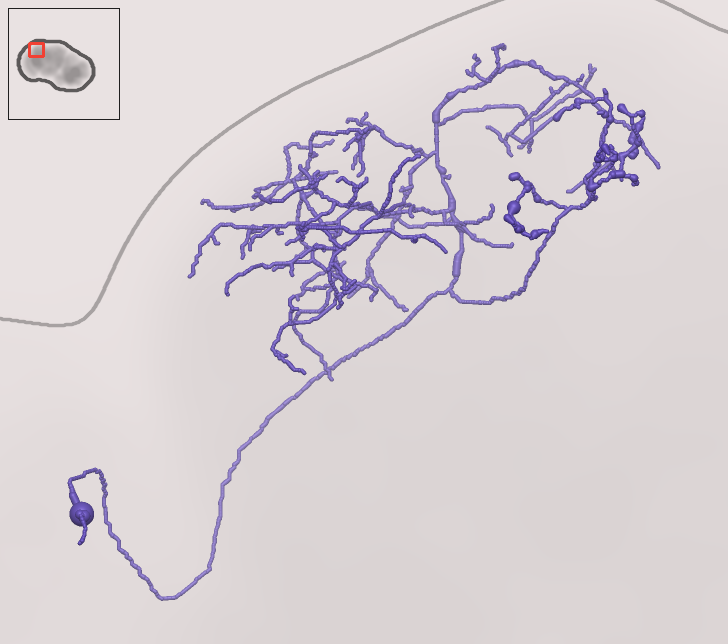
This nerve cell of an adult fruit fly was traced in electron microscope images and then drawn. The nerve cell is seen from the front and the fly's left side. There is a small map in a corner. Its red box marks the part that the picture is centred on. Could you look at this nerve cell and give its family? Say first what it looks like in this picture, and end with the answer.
The cell body is at the lower left of the picture. Dozens of branch ends can be seen. This is a central-brain intrinsic neuron. Its family is hemilineage SLPal3_and_SLPal4_dorsal.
